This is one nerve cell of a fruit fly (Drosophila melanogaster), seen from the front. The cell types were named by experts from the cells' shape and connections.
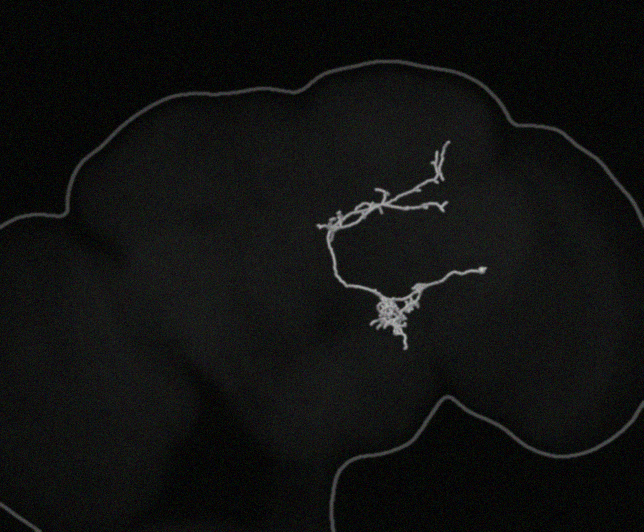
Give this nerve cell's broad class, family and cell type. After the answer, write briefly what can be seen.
This is a central-brain intrinsic neuron. The family is hemilineage VESa2. It is of cell type CB1087. Its cell body lies on the right of the picture. In this view it is about as wide as it is tall.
